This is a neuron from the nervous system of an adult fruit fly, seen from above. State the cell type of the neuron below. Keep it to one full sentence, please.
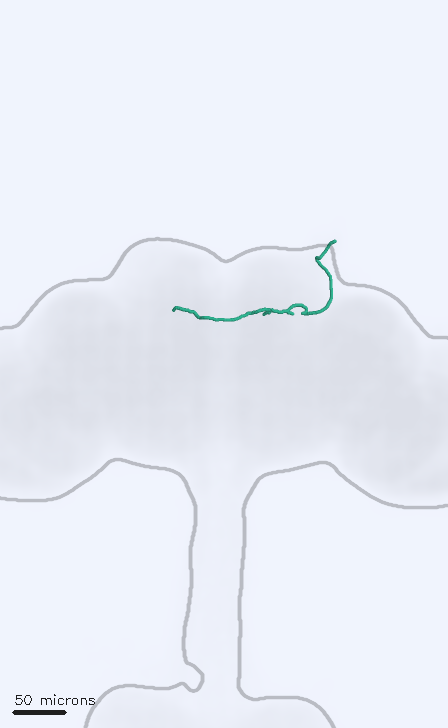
The neuron is a member of cell type HRN_VP4.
